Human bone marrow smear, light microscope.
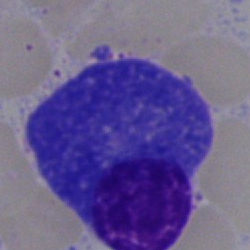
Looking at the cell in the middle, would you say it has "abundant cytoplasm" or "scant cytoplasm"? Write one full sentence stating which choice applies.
Abundant cytoplasm fills the cell around its nucleus.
